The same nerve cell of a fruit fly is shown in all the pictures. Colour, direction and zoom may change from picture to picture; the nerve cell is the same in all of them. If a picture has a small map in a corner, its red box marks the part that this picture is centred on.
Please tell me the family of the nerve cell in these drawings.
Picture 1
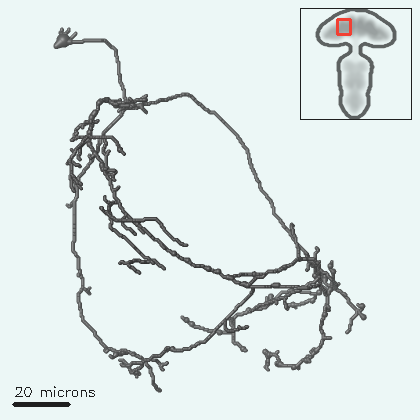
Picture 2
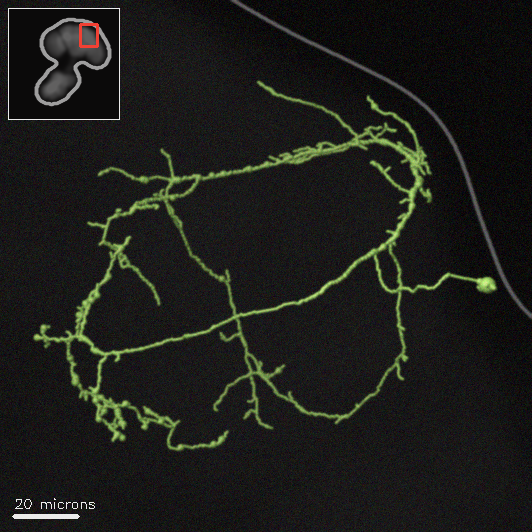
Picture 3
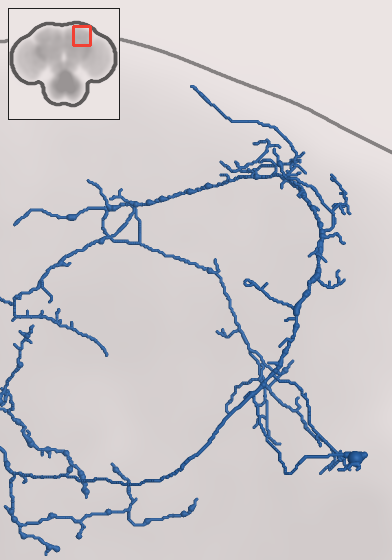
hemilineage SLPa&l1_anterior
